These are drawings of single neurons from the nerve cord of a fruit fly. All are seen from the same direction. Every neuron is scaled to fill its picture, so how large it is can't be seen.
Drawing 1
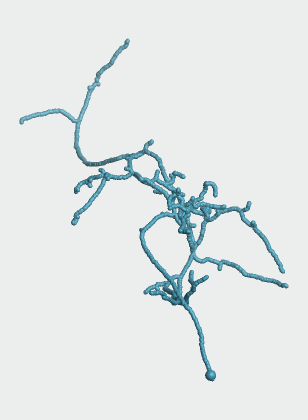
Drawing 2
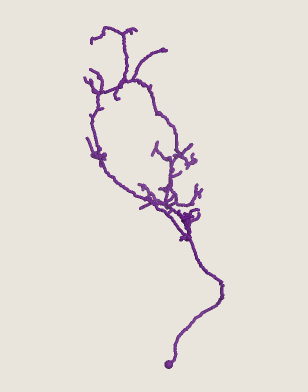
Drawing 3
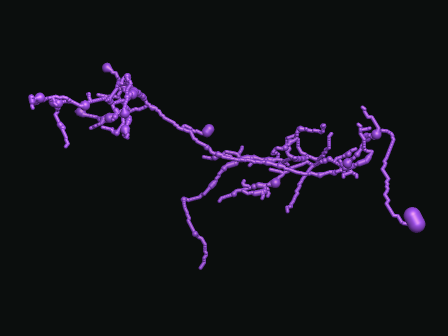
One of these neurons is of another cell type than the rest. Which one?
1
